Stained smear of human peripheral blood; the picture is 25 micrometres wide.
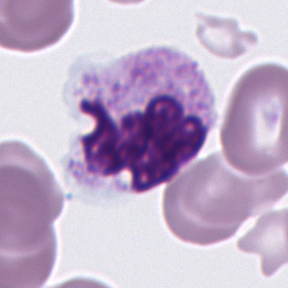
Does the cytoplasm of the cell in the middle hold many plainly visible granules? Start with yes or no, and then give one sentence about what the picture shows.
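Yes. Many small purplish-pink granules are scattered through the cytoplasm.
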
